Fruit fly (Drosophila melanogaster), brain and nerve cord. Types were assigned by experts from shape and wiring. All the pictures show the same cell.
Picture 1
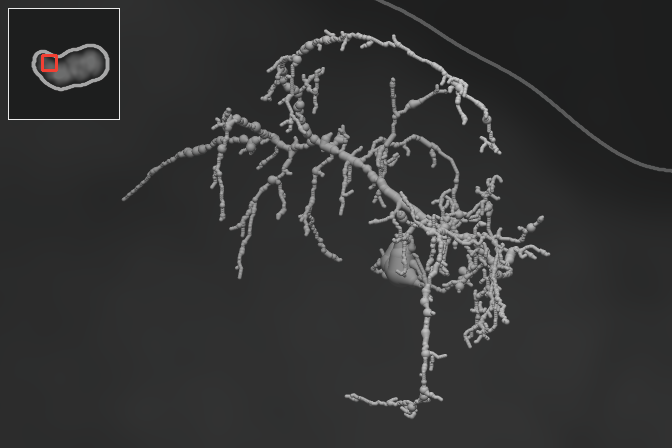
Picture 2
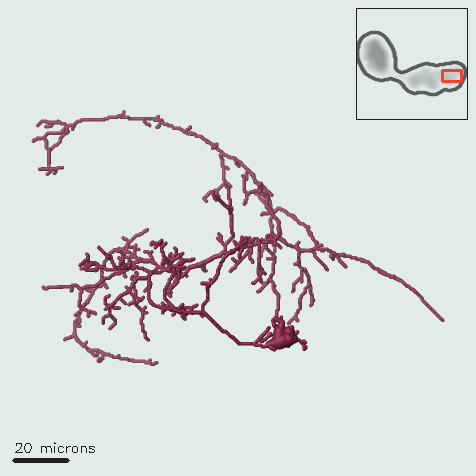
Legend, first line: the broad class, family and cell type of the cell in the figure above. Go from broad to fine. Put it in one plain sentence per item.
A motor neuron of the nerve cord of hemilineage 15B, type Acc. ti flexor MN.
